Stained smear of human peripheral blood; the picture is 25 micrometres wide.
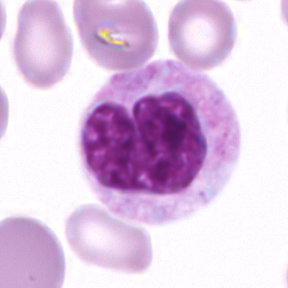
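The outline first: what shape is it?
Round, and smooth.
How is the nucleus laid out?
Two lobes side by side, the cleft between them opening toward the top of the picture, and no distinct nucleolus in either.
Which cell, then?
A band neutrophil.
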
